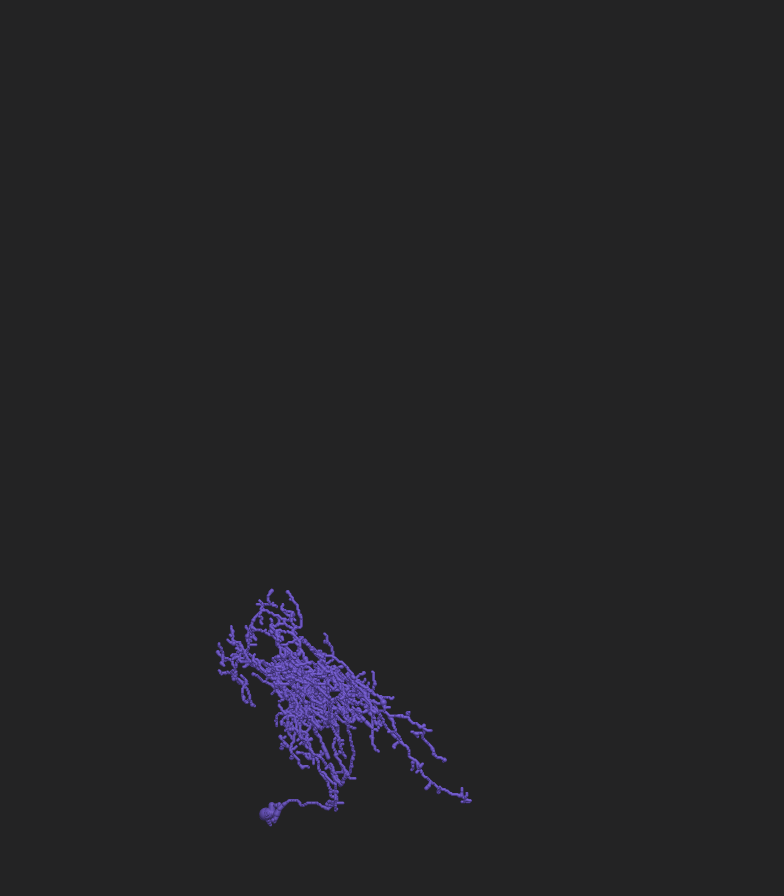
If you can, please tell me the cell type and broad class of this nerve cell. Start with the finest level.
GNG592; central-brain intrinsic neuron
